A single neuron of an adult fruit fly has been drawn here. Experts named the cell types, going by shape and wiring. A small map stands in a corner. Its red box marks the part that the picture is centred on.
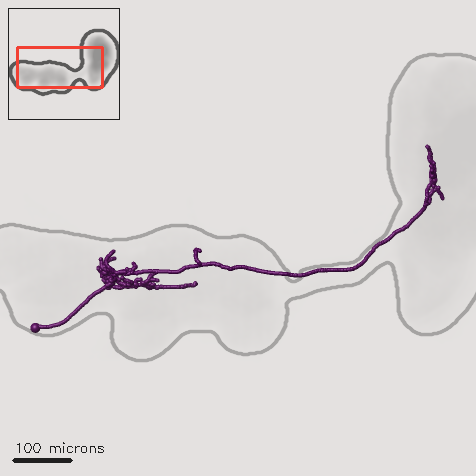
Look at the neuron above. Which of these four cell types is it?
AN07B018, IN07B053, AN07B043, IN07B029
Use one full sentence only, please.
The neuron is typed under the name AN07B043.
